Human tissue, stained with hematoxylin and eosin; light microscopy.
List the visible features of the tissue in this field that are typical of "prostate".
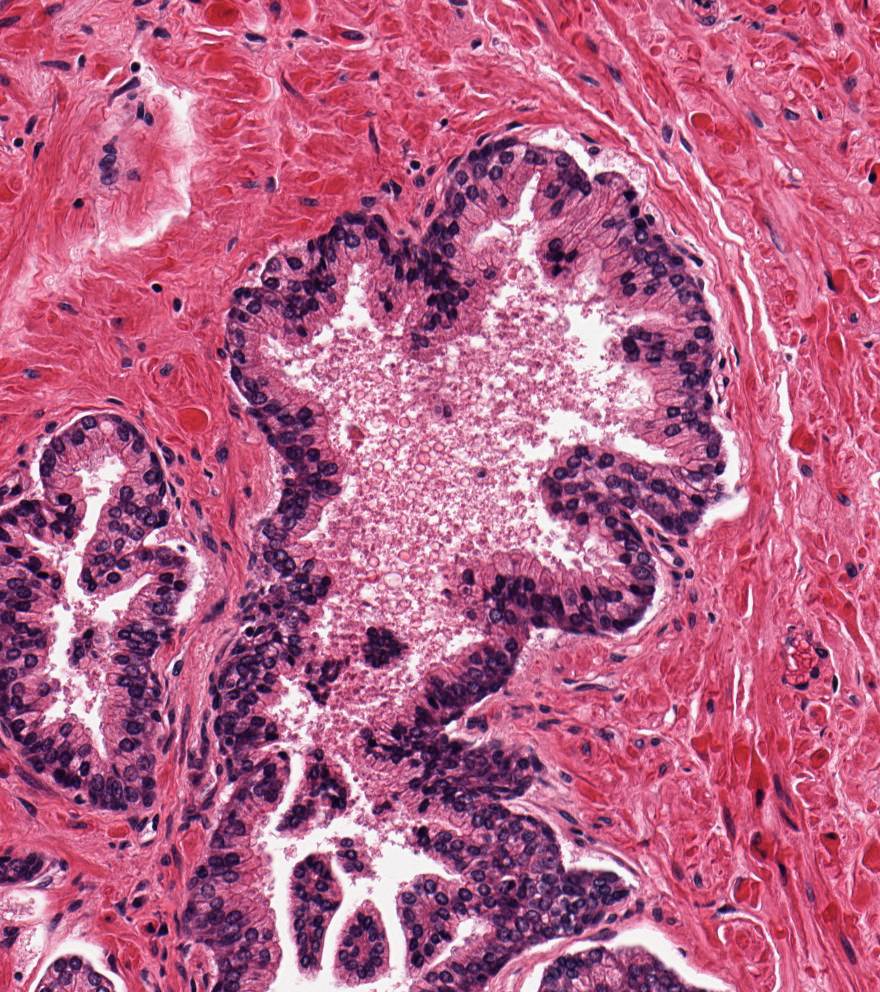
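The tissue in this field is prostate. In keeping with this, the lining of the central gland projects into its lumen as several finger-like infoldings, most numerous along its lower part.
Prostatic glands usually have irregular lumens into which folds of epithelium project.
The glands also vary in size: a large, folded, wavy-outlined gland fills the centre, a smaller one lies at the left edge, and parts of others run along the bottom.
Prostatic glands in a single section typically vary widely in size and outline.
Tall columnar cells with pale pink cytoplasm line the glands, and their round, dark nuclei lie mostly toward the cell bases.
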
